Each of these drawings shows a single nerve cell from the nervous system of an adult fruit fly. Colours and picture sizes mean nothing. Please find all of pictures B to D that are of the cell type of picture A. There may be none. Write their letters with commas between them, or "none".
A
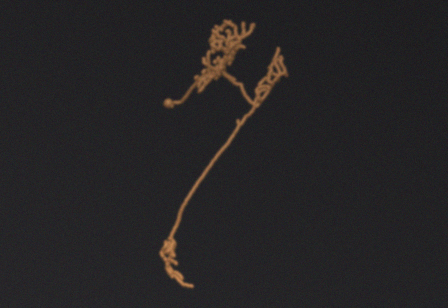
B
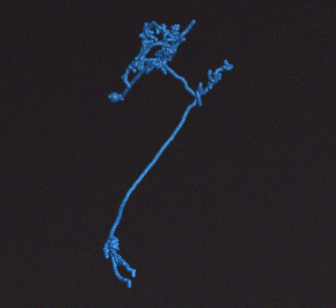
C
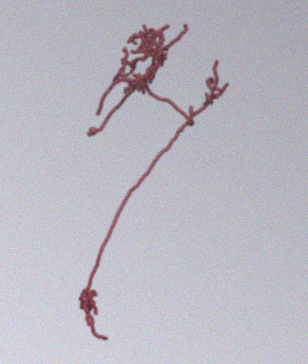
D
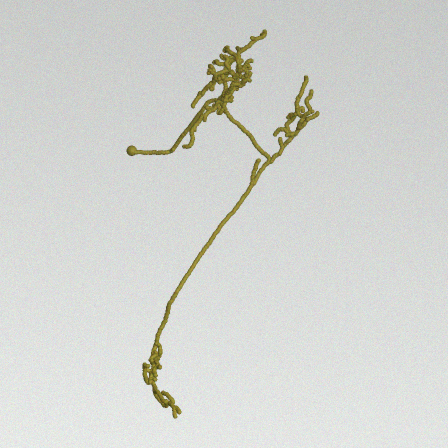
B, C, D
